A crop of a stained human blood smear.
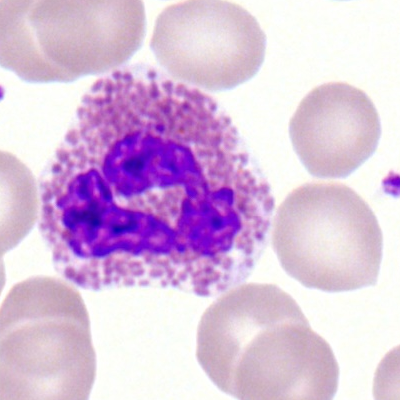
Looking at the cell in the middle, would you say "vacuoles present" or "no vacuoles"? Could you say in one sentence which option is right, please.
Vacuoles cannot be seen anywhere in its cytoplasm.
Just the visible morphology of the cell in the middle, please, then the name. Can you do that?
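Several lobes, joined to one another, make up the nucleus. Its chromatin is coarsely clumped and dark purple. The granules are pinkish-lilac and leave the outlines of the nuclear lobes clear to see. This cell is an eosinophil.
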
